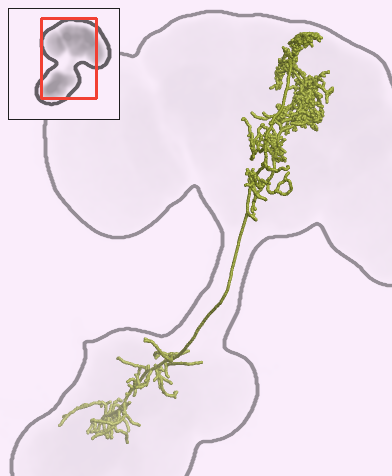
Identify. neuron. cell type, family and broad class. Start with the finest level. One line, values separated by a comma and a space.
DNp68, hemilineage SMPpv2_dorsal, descending neuron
